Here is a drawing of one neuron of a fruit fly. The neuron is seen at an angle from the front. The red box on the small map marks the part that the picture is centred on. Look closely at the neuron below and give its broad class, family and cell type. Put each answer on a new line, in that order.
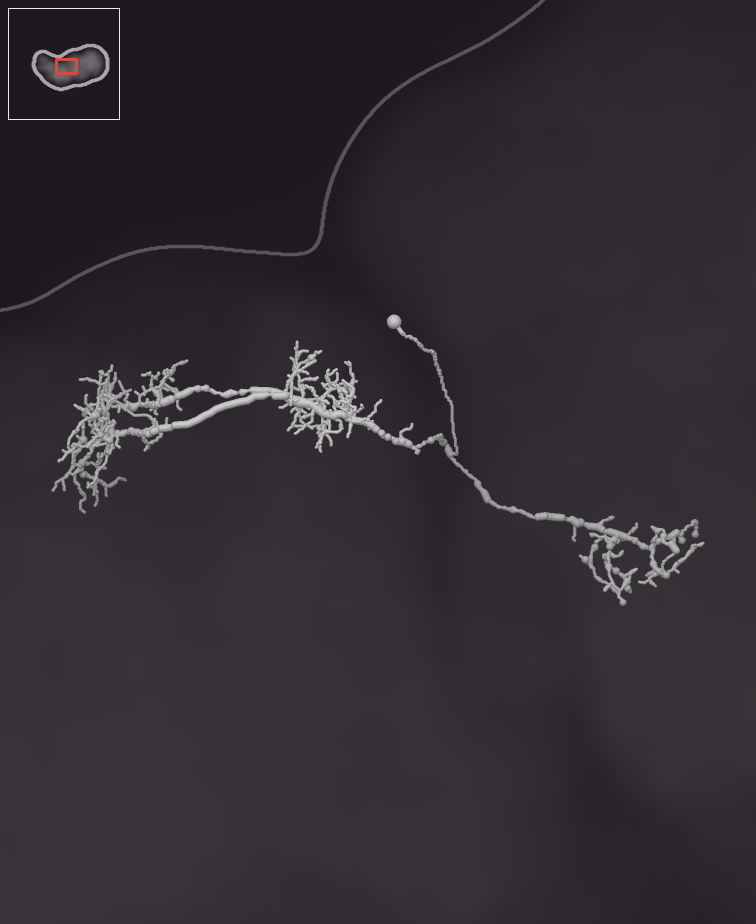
visual projection neuron
hemilineage VPNd1
LPLC2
